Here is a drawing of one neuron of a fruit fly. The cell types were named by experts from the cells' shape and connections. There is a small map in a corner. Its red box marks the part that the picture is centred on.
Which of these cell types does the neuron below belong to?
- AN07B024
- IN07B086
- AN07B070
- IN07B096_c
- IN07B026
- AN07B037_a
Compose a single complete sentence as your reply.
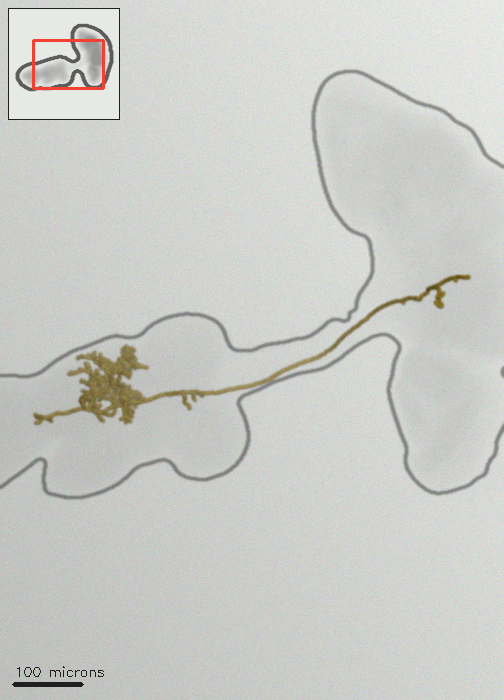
The cell type that fits this neuron is AN07B024.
